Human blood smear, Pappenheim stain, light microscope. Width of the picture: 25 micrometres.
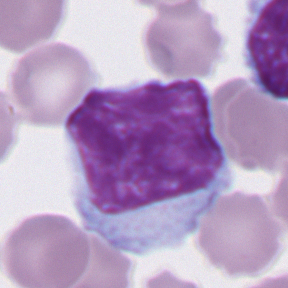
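Typical lymphocyte, the cell in the middle of the smear. Its nucleus sits toward the top of the cell and fills about 70% of the cell's area; notice its angular, roughly square outline with fairly straight sides. Most of the cytoplasm lies in a crescent below the nucleus. That cytoplasm is pale blue-grey and shows only sparse, fine, faint dots.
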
